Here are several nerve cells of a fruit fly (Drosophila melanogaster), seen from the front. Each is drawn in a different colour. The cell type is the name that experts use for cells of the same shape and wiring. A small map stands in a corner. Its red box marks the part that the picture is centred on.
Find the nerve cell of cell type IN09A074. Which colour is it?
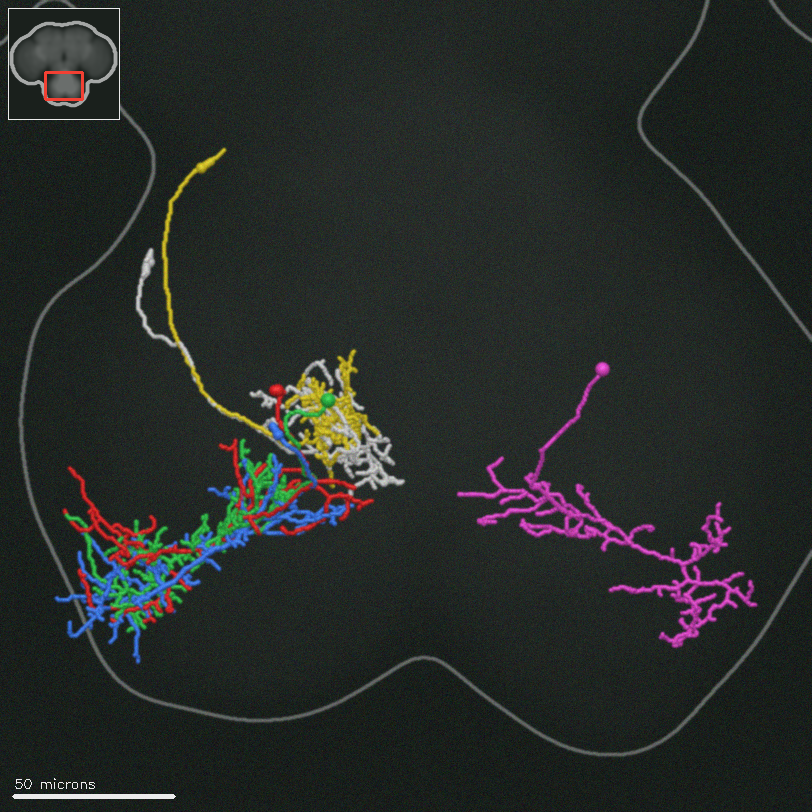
green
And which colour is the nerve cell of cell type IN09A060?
yellow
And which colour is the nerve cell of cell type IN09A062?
red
